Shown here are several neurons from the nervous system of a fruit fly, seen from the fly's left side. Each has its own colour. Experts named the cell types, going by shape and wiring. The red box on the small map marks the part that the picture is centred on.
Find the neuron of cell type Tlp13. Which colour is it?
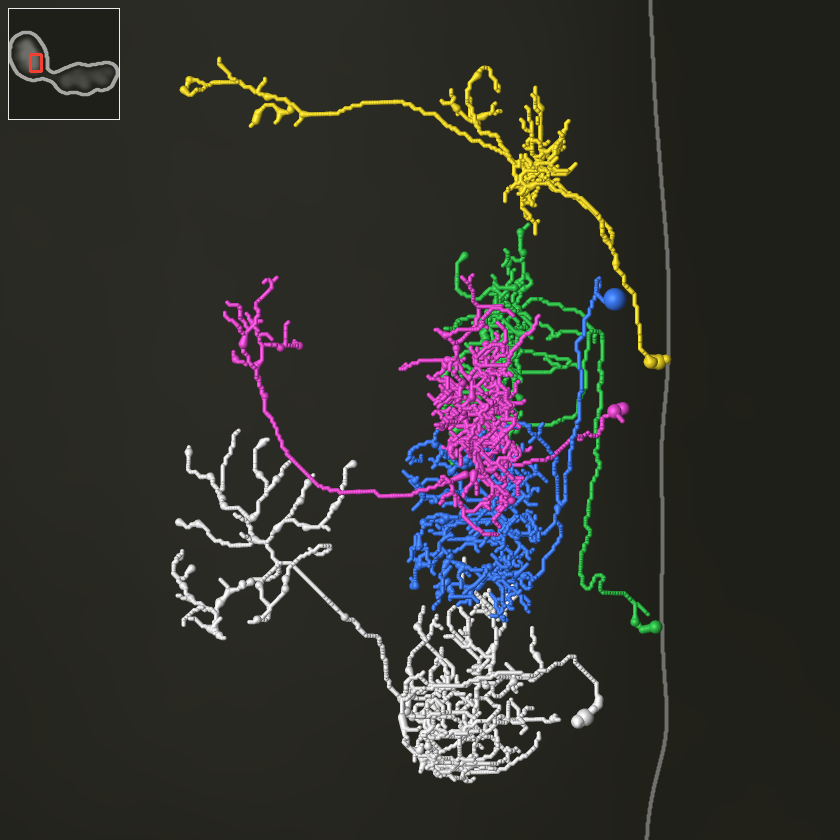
magenta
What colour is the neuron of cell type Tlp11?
white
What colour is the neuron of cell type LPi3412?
blue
